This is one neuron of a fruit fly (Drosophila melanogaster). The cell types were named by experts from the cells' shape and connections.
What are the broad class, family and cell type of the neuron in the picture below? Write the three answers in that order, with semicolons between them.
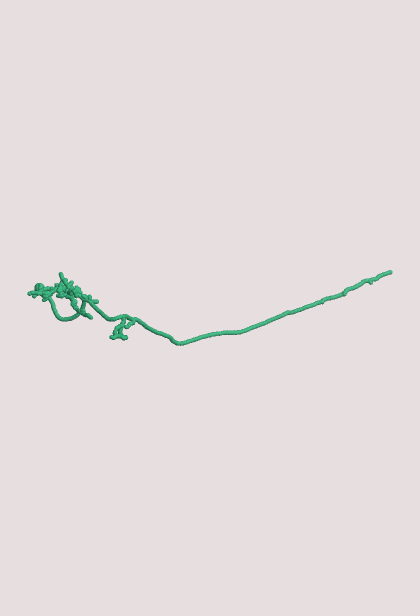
descending neuron; hemilineage LB7; DNg07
